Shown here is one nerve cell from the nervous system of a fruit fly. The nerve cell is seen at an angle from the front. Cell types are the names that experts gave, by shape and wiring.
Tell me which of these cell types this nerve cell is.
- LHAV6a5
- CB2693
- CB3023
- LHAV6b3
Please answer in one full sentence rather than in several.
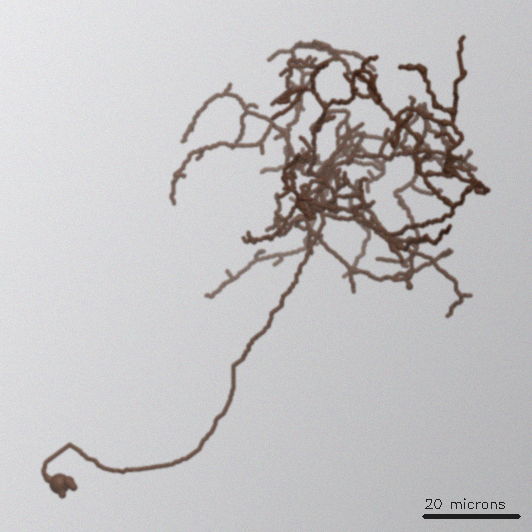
Within the cell type CB3023 sits this nerve cell.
